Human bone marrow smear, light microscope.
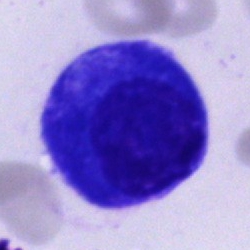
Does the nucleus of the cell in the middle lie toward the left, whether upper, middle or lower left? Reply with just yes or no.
No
